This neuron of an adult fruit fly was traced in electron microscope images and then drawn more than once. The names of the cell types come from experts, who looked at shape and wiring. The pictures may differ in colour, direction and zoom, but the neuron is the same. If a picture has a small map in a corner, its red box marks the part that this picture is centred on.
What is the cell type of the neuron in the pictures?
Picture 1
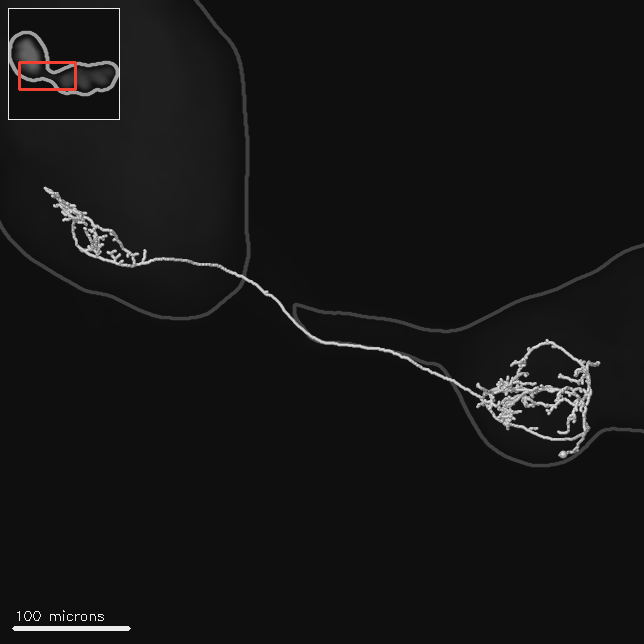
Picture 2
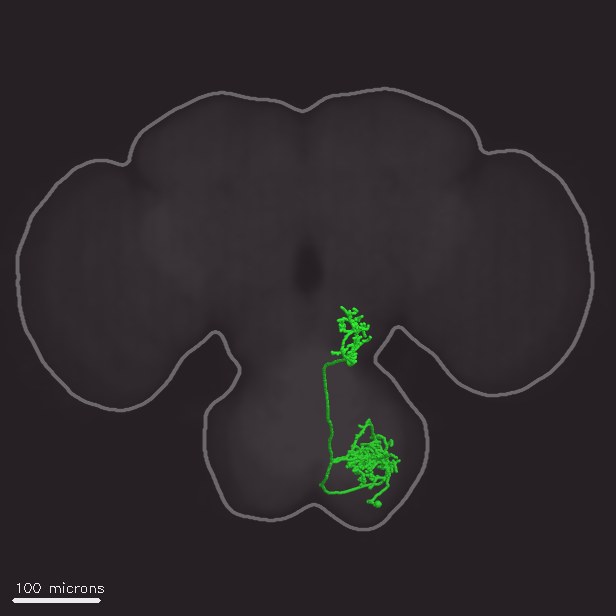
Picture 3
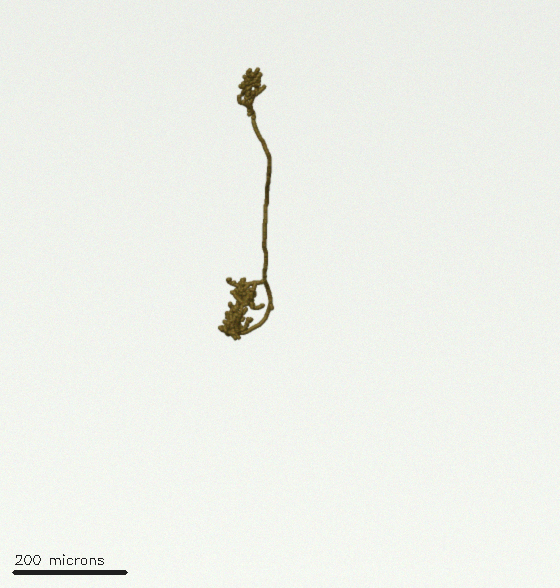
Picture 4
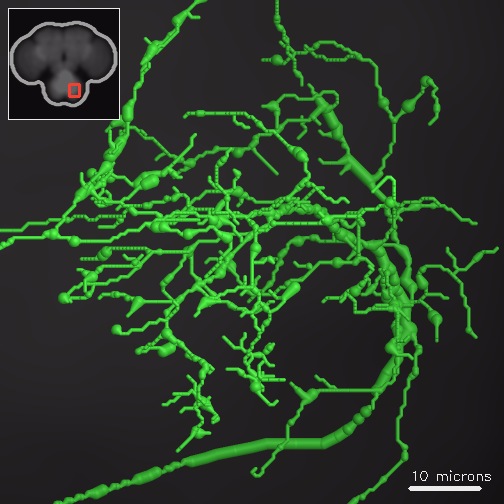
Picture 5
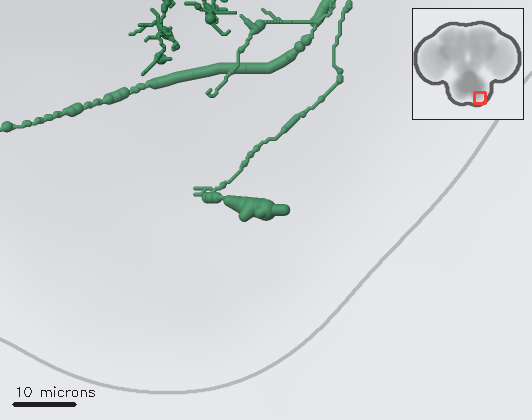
ANXXX255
